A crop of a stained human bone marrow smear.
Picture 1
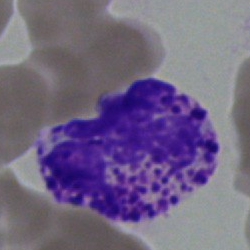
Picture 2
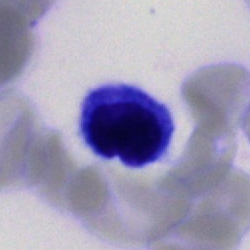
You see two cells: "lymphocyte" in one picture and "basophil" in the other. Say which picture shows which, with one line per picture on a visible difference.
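In picture 1 we see a basophil: Coarse dark purple granules are scattered throughout the cell.
In picture 2 we see a lymphocyte: No granules are visible in the cell.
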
